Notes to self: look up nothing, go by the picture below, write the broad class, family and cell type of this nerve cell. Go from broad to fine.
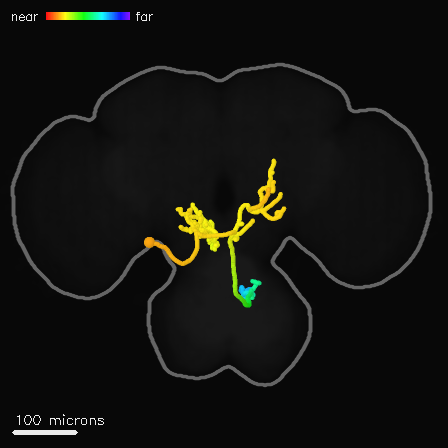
descending neuron; hemilineage LB7; DNge115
